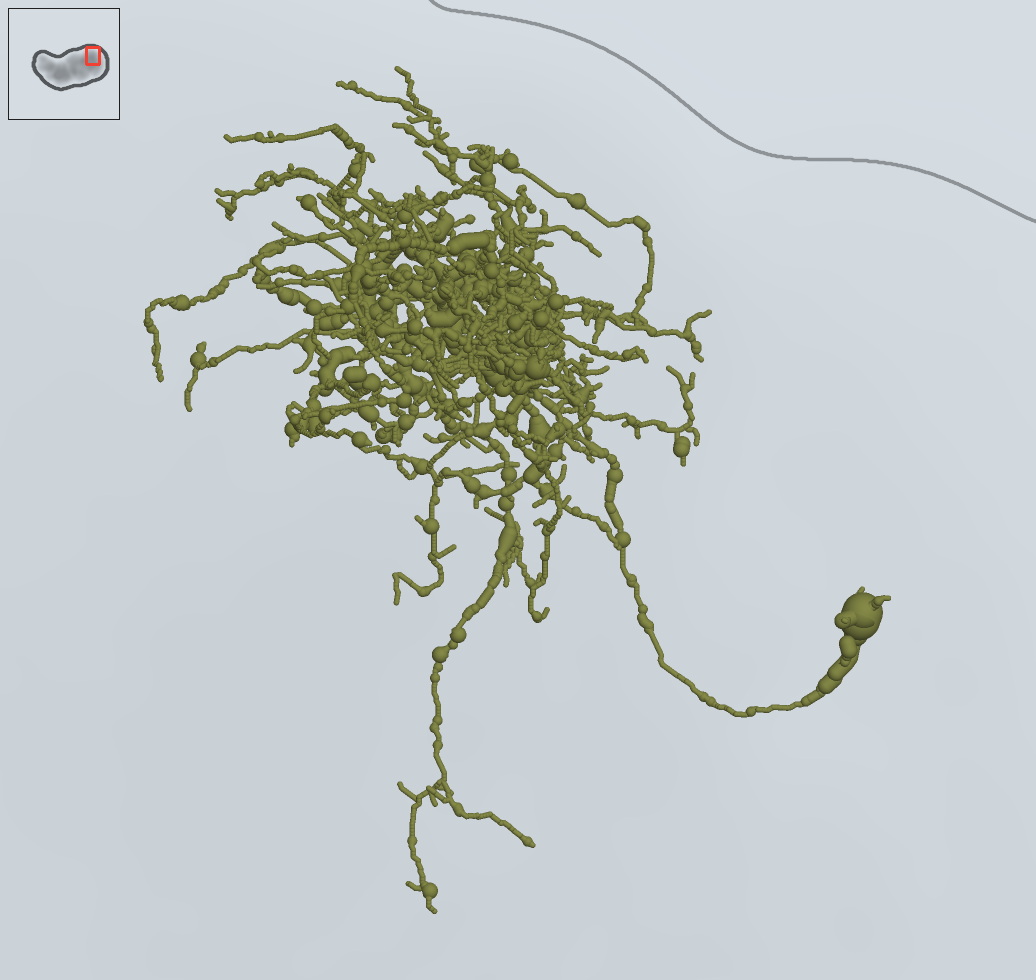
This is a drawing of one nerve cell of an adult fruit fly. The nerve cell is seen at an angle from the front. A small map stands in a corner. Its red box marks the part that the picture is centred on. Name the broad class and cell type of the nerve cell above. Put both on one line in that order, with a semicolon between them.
central-brain intrinsic neuron; SLP132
